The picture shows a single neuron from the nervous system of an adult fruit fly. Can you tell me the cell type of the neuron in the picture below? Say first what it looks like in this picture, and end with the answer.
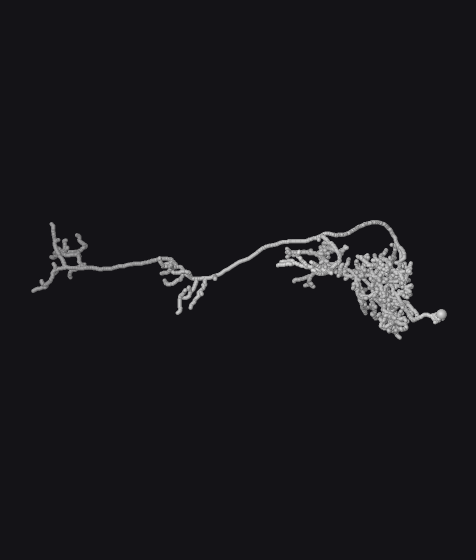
Its cell body lies on the right of the picture. As drawn here it is more than twice as wide as it is tall. Its broad class is nerve-cord intrinsic neuron. The cell type is IN14B002.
